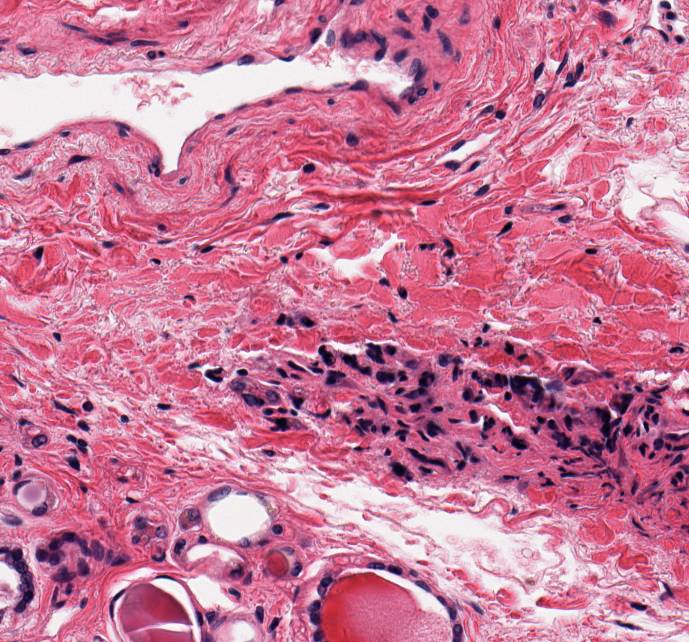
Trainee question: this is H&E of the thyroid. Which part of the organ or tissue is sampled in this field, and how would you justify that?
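Answer: dense connective tissue, which fills most of the field as dense pink collagen bundles. In the upper part the fibres run in wavy bands, roughly horizontally.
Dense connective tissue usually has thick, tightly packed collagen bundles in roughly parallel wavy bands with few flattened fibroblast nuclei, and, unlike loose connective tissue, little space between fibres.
At the upper left an elongated slit-like space is lined by flattened cells with thin dark nuclei, and along the bottom edge small round tubular structures are lined by a single layer of cuboidal cells.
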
